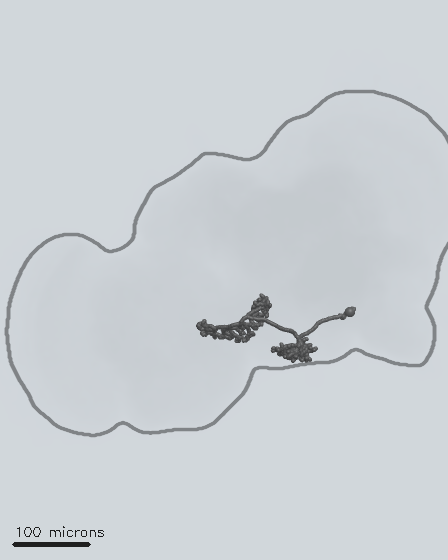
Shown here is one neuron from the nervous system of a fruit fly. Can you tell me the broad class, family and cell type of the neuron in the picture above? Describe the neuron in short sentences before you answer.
The cell body is on the right of the picture. From left to right in the picture it spans about 200 microns. Its broad class is central-brain intrinsic neuron. The family is hemilineage DL1_dorsal. Its cell type is FB6I.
